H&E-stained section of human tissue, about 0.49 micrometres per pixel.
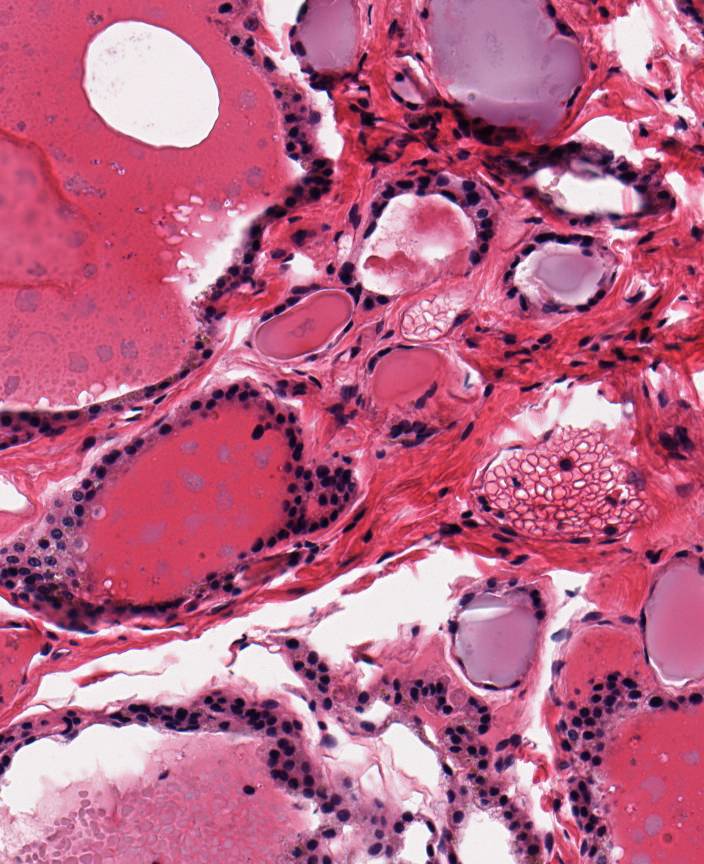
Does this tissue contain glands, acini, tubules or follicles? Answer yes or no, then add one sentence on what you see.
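Yes. The field is made of rounded follicles of widely varying size, the largest at the left and the smaller ones clustered in the centre.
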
